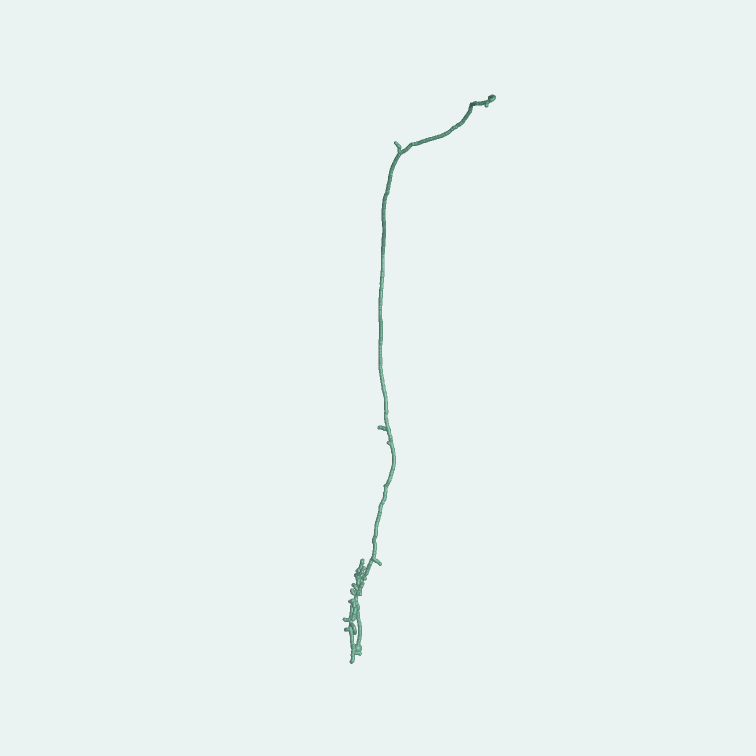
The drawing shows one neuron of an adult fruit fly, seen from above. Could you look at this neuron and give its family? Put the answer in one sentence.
The family is hemilineage 10B.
